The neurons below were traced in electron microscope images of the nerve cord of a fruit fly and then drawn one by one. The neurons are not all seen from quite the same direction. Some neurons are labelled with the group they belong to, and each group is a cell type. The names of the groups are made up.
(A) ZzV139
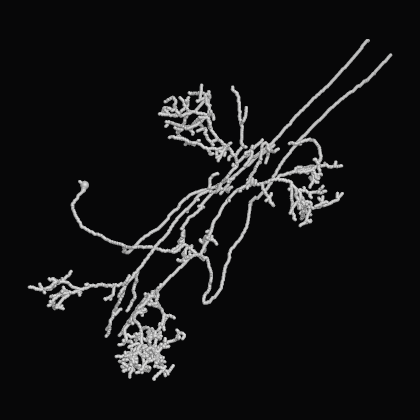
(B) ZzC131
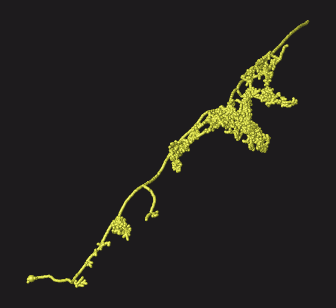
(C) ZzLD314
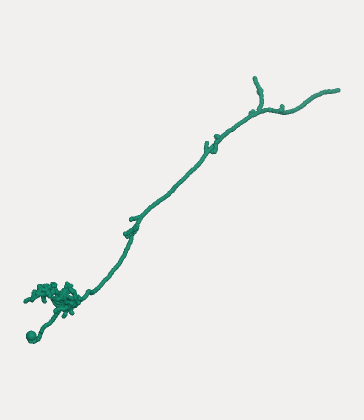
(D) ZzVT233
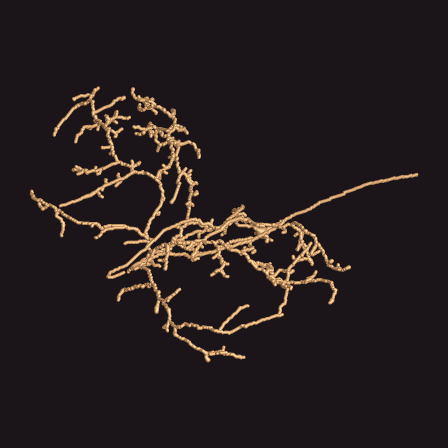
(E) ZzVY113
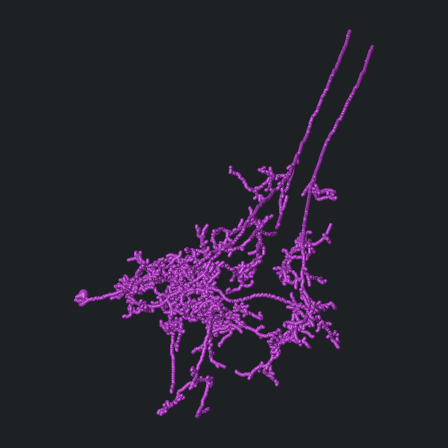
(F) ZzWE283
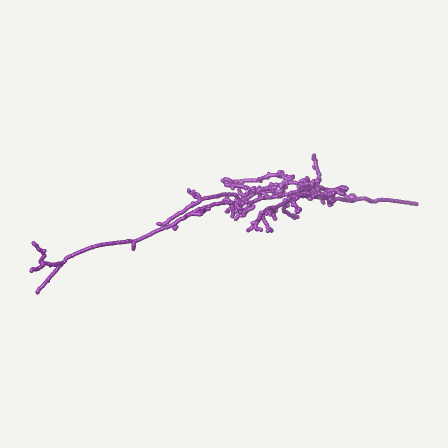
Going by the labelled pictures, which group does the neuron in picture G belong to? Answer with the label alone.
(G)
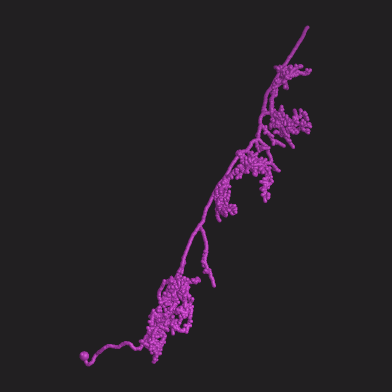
ZzC131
